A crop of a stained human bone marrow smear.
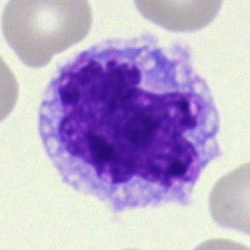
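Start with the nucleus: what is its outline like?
Irregular and folded, indented into lobes, with dark purple chromatin gathered in clumped patches.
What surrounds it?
A moderate rim of pale greyish-blue cytoplasm, dotted with many small clear vacuoles, especially toward the cell's edge.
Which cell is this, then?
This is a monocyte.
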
